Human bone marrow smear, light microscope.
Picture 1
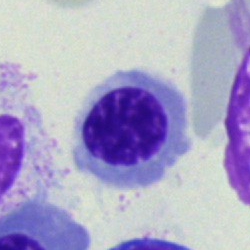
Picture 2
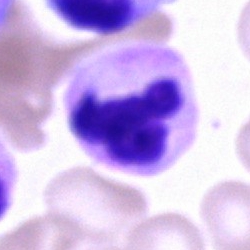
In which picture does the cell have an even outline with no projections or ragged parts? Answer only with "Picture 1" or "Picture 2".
Picture 2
